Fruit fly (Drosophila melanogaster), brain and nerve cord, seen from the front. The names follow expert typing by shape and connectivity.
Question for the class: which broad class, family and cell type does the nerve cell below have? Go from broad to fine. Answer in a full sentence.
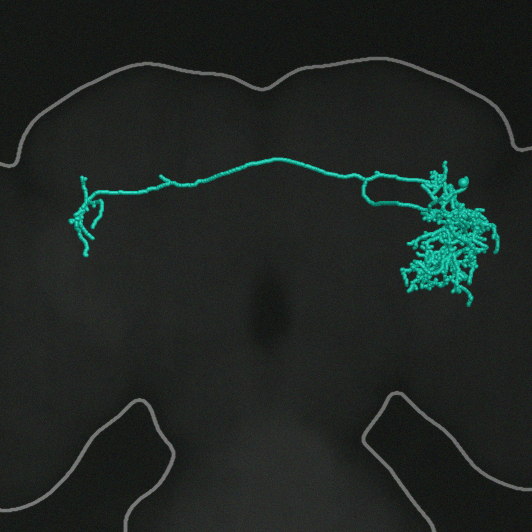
A central-brain intrinsic neuron of hemilineage VLPl&d1_dorsal, type AVLP235.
